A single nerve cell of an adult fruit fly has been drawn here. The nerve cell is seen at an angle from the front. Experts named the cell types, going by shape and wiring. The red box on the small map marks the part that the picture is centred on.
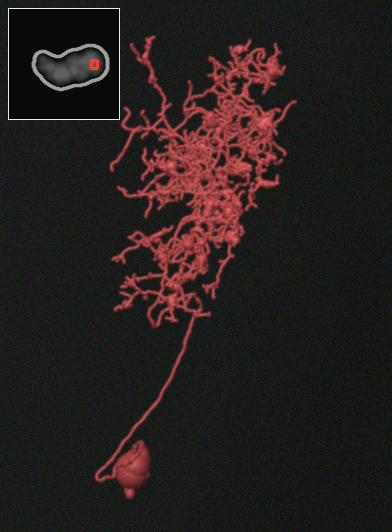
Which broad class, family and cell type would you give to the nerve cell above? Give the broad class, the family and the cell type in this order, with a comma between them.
optic-lobe intrinsic neuron, LPi, LPi3a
